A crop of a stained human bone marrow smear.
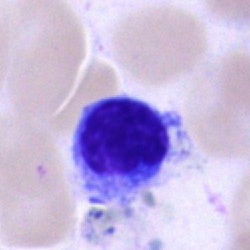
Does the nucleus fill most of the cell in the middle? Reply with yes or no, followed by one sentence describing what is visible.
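Yes. The cytoplasm is scant compared with the nucleus.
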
